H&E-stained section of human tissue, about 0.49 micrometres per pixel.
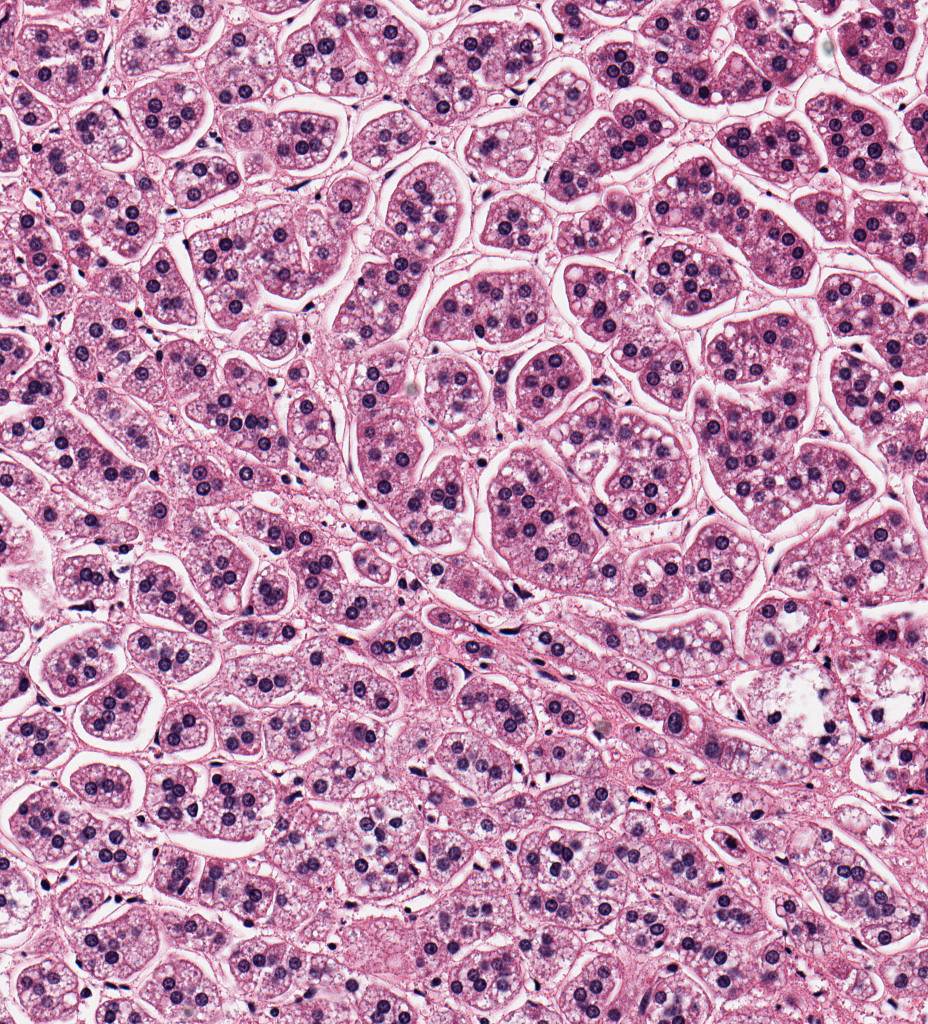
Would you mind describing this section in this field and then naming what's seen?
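The cells forming the nests have abundant pale pink cytoplasm filled with many small clear vacuoles. The nests are solid, without a central lumen. Thin partitions between them contain scattered small, dark, flattened nuclei. No fat cells are present anywhere in the field. This is the adrenal gland.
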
